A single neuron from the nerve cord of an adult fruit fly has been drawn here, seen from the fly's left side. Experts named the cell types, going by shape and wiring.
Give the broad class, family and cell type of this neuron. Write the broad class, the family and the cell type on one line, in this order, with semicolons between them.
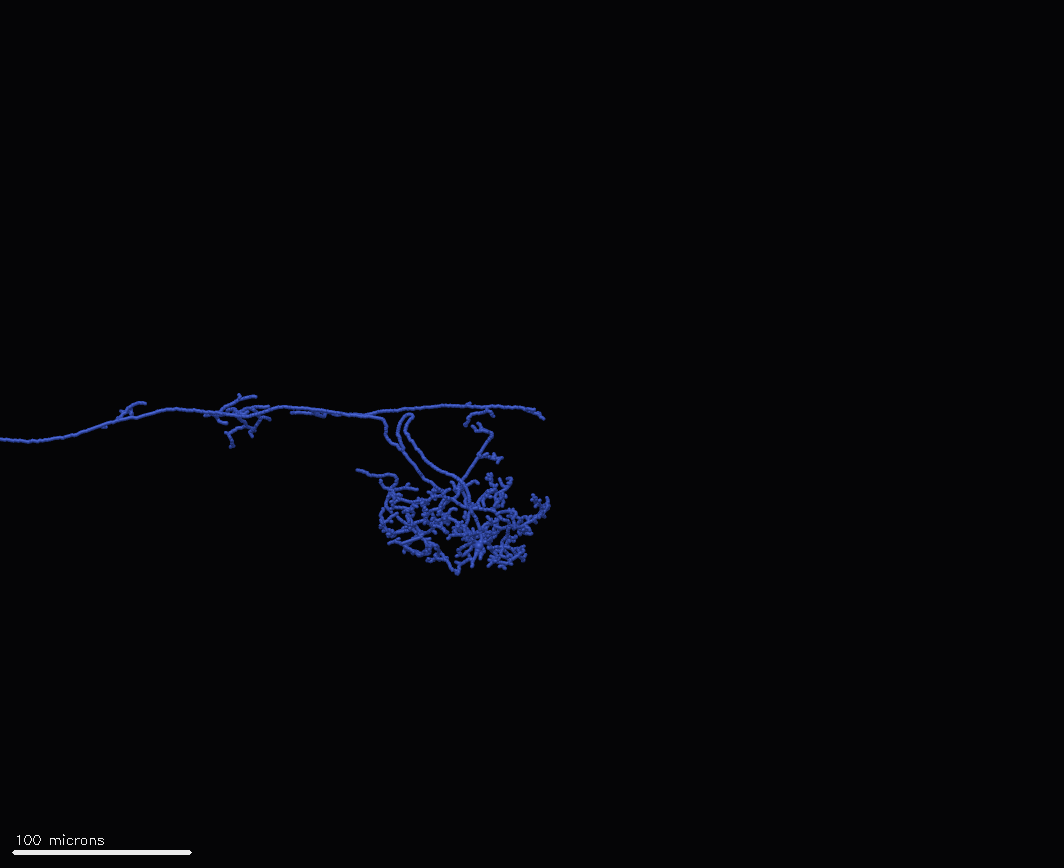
ascending neuron; hemilineage 06B; AN06B039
